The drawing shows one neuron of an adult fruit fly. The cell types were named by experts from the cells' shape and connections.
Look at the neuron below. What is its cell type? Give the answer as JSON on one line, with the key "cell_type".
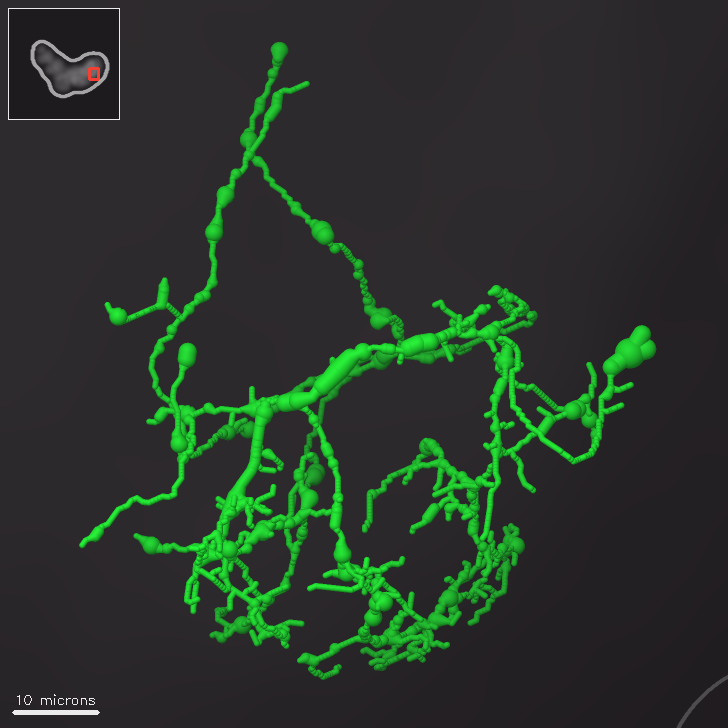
{"cell_type": "CB0926"}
